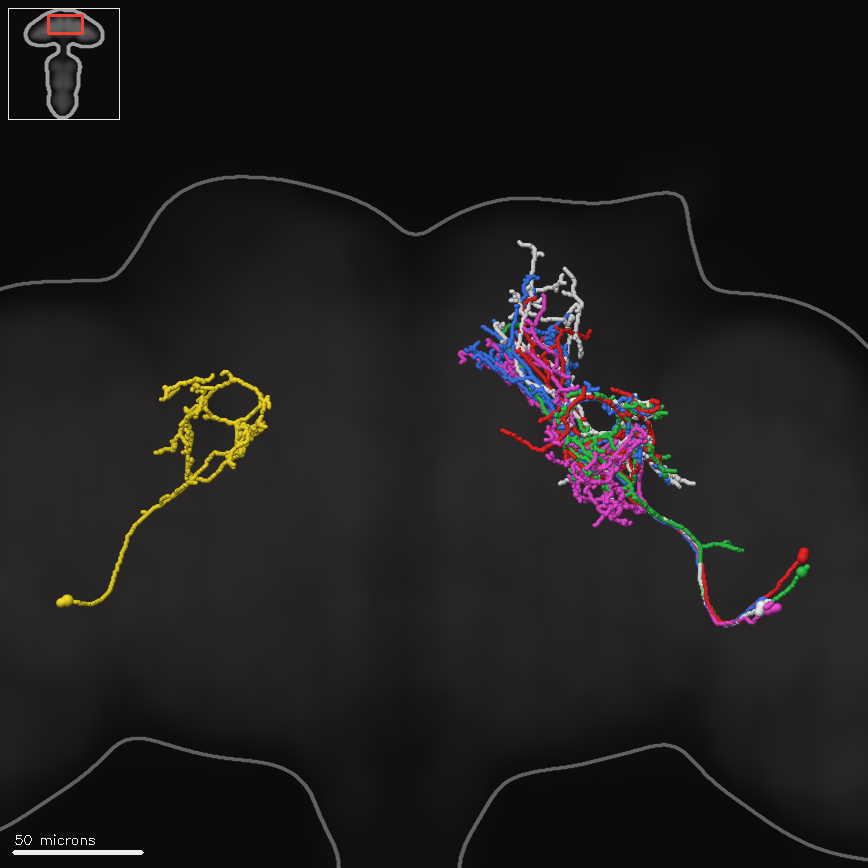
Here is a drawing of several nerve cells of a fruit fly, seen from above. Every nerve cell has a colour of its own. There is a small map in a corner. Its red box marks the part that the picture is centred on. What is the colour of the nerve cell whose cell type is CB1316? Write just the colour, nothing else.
magenta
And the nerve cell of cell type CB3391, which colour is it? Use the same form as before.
blue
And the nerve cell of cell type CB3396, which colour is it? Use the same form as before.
red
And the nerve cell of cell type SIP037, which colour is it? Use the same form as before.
green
